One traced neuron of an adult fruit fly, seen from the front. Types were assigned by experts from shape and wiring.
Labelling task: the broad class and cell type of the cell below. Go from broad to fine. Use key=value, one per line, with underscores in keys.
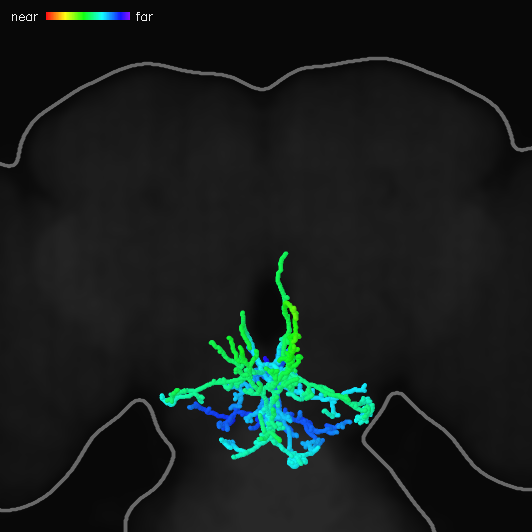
broad_class=central-brain intrinsic neuron
cell_type=GNG166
